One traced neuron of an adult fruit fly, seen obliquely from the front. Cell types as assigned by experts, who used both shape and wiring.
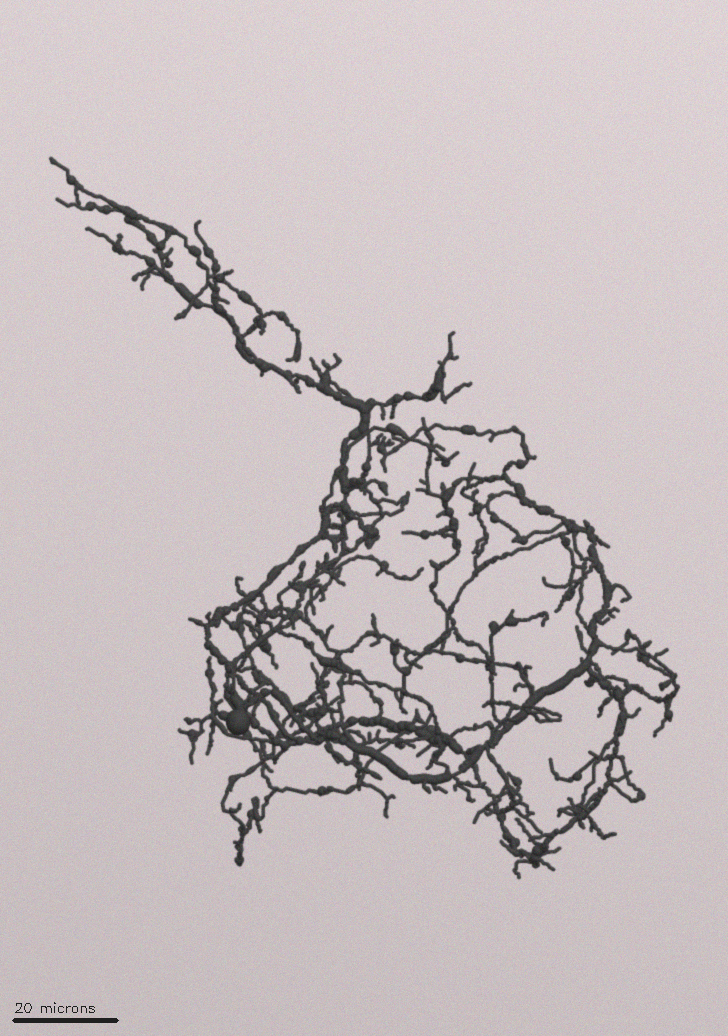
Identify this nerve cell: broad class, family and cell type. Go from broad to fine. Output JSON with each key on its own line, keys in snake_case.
{
 "broad_class": "central-brain intrinsic neuron",
 "family": "hemilineage VLPa1_lateral",
 "cell_type": "AVLP300_a"
}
